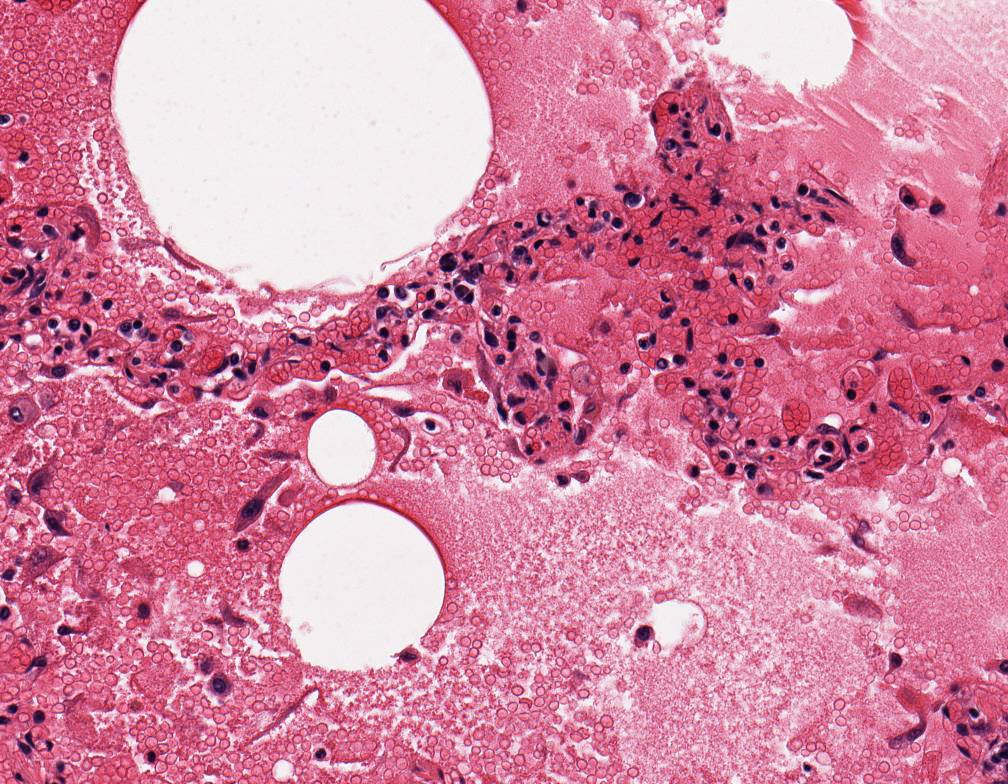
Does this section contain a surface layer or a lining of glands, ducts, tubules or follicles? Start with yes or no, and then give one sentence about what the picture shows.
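No. No epithelium or glands are present anywhere in the field.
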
